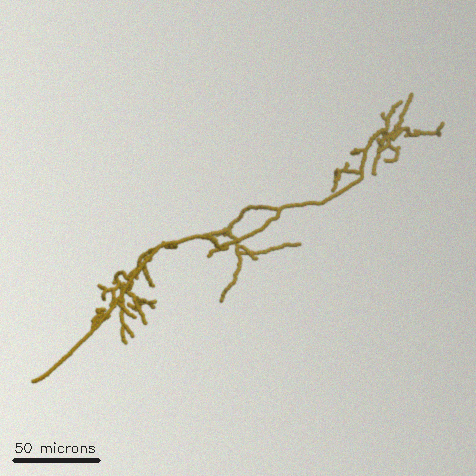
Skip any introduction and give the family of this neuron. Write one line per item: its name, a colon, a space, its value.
family: hemilineage 11A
